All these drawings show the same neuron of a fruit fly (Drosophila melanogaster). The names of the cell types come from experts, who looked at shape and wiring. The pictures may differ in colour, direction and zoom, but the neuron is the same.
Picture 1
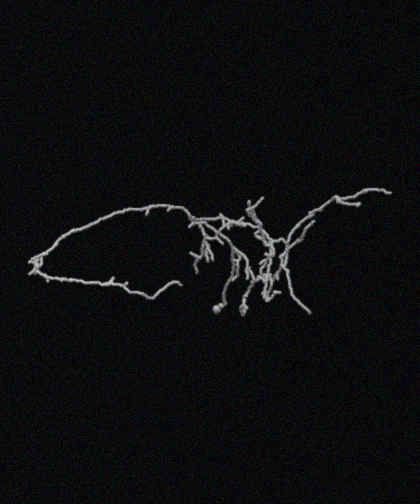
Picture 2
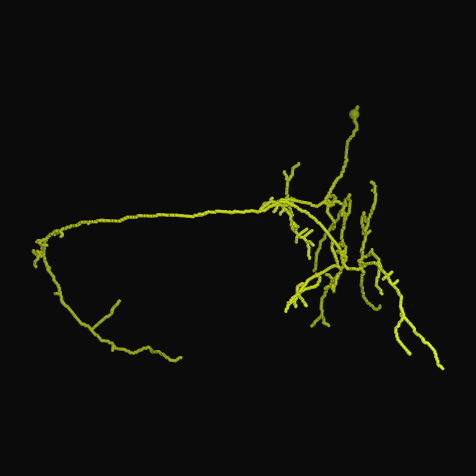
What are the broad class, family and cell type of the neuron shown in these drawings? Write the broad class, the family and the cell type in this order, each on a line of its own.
central-brain intrinsic neuron
hemilineage SMPad1
CB1456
